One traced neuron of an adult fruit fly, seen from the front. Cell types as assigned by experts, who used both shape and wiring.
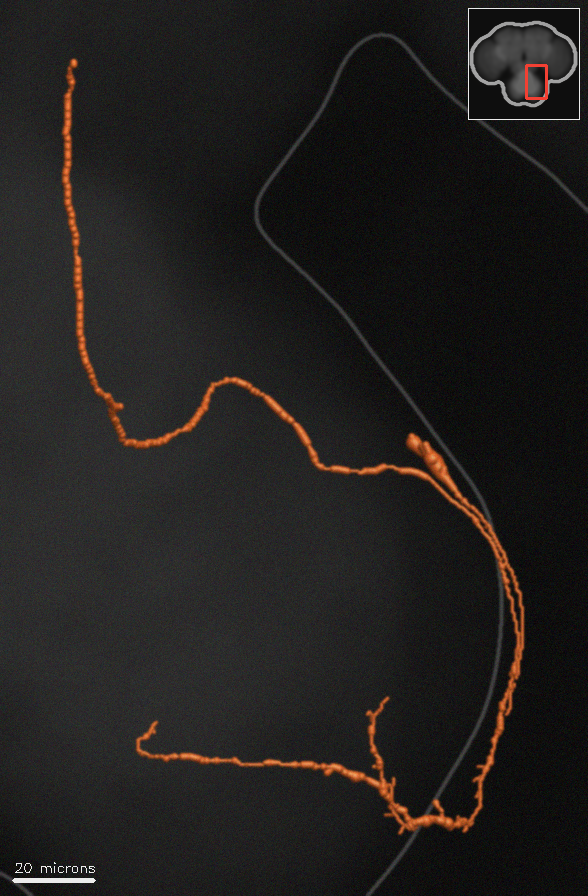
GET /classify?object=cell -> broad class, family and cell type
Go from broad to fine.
ascending neuron; hemilineage 19A; AN19A038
